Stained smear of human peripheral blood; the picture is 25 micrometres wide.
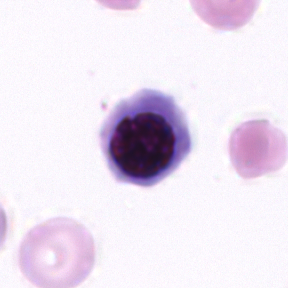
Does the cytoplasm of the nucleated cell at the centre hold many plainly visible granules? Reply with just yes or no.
No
